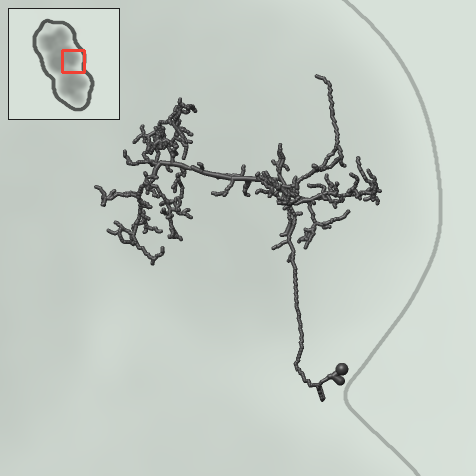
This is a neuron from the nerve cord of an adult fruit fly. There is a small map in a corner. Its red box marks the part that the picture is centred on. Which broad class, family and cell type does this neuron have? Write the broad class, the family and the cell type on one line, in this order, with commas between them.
nerve-cord intrinsic neuron, hemilineage 20A.22A, IN20A.22A036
